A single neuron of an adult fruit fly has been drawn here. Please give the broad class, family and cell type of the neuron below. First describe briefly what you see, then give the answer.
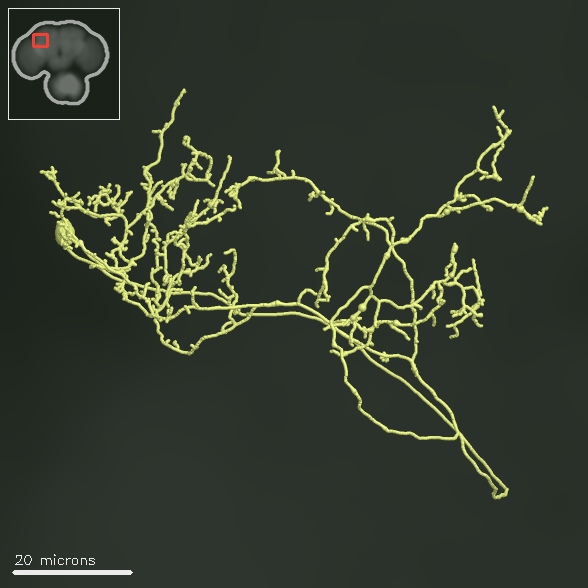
By the scale bar it is about 85 microns wide in this view. The picture shows dozens of branch ends. Its broad class is central-brain intrinsic neuron. The family is hemilineage VLPp&l1_anterior. The cell type is CB4117.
